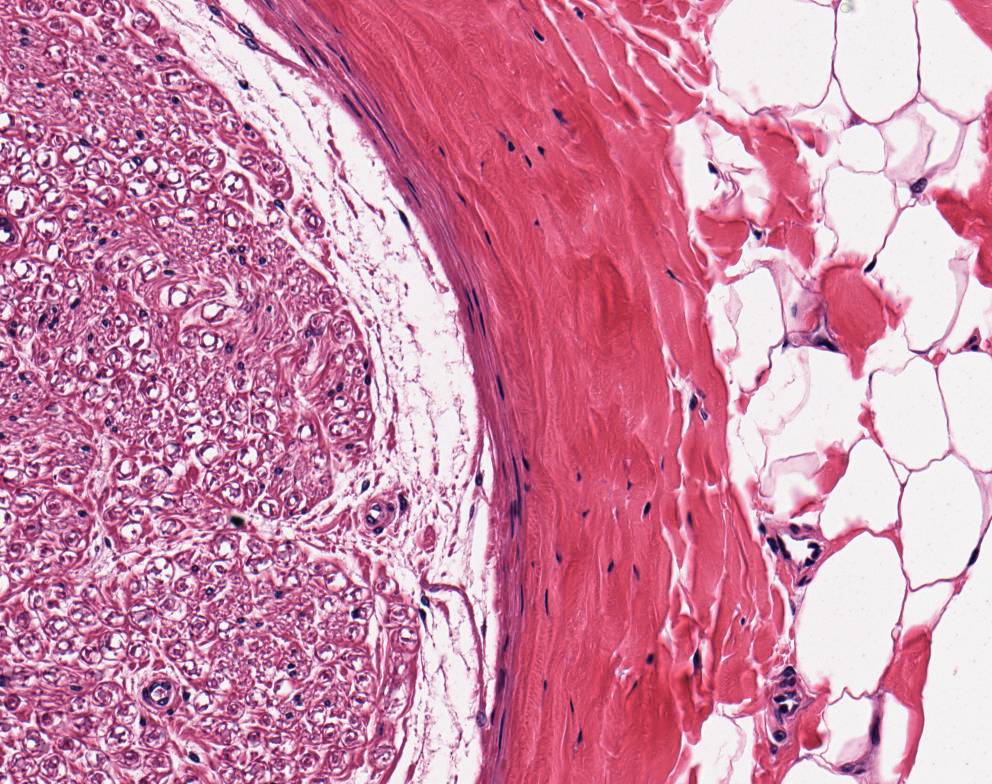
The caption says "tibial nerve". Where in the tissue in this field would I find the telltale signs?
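Tibial nerve, cross section. Fits: a bundle of myelinated nerve fibres cut across, each a pale ring around a small central axon.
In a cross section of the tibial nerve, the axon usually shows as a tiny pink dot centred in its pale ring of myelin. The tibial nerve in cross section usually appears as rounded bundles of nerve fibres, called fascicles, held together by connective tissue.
Small dark nuclei lie sparsely between the nerve fibres. Also present: a curved band of deeply eosinophilic fibres running top to bottom through the middle of the field, with sparse, thin, elongated dark nuclei lying parallel to its fibres.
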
